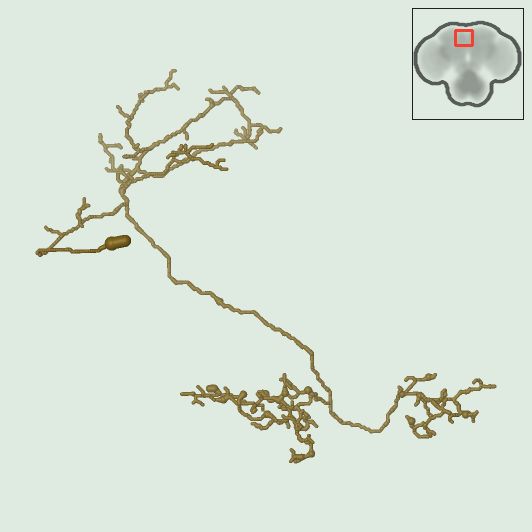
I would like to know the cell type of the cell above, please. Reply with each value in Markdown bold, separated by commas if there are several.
**PAM02**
